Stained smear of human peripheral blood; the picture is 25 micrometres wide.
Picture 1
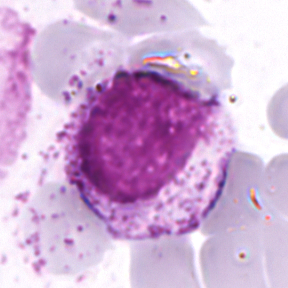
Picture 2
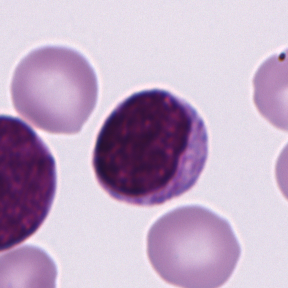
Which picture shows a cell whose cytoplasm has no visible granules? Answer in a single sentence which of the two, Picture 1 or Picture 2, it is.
Picture 2 has the cell with no visible granules in its cytoplasm.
